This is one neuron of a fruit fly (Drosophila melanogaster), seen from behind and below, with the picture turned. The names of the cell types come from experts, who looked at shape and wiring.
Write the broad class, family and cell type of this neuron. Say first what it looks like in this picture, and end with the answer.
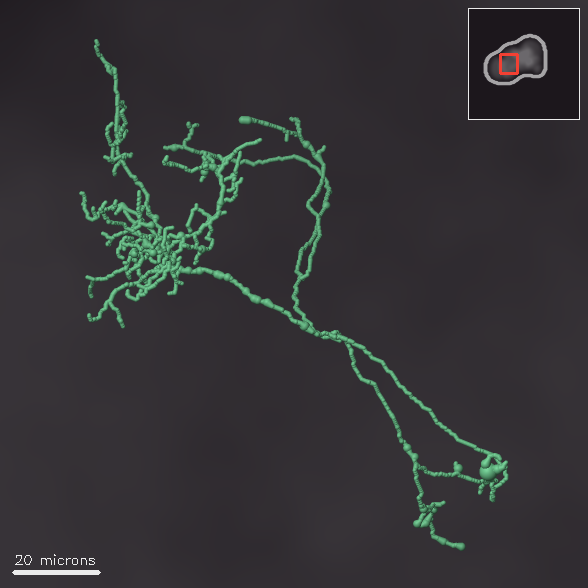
The cell body can be seen at the lower right of the picture. By the scale bar it is about 120 microns tall in this view. Dozens of branch ends can be seen. It is a central-brain intrinsic neuron. Its family is hemilineage DM5_ventral. Its cell type is WED163.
